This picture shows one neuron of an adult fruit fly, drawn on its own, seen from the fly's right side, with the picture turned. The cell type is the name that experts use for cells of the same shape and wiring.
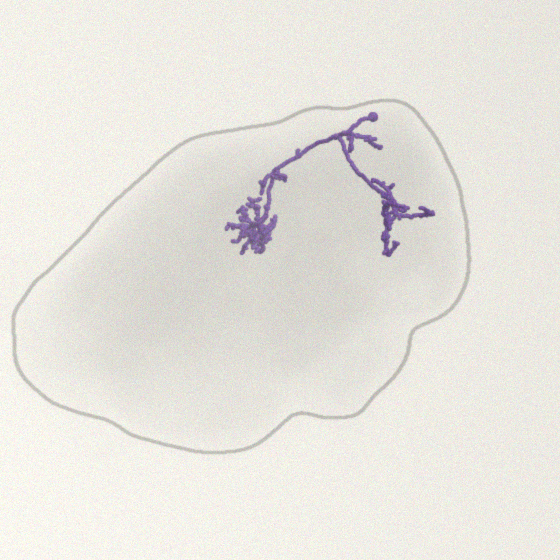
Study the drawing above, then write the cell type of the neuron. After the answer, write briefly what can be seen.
Its cell type is LoVP80. It is a visual projection neuron. As drawn here it is wider than it is tall.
